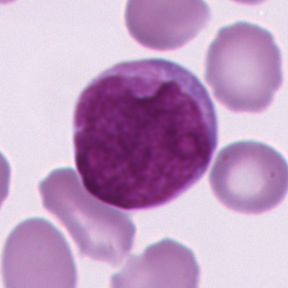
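Myeloblast at the centre of the blood smear. First, its outline is smooth and round. Second, the nucleus has a small notch in its upper edge. Third, the thin rim of cytoplasm is widest at the top of the cell, and no granules are visible in it.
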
